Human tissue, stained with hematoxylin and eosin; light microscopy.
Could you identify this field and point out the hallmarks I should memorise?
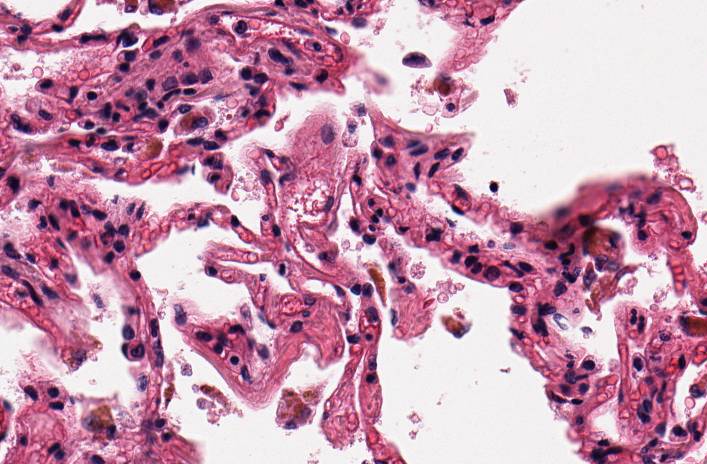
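This field mainly shows alveolus. First, thin branching pink septa form a lacy network dividing large open spaces across the field.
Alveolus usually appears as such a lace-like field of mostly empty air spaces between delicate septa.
Second, the spaces are mostly white and empty, with only scattered loose cells and pale wisps. Third, cells with golden-brown granular pigment lie free in the spaces and within the septa, as at lower left and right.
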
